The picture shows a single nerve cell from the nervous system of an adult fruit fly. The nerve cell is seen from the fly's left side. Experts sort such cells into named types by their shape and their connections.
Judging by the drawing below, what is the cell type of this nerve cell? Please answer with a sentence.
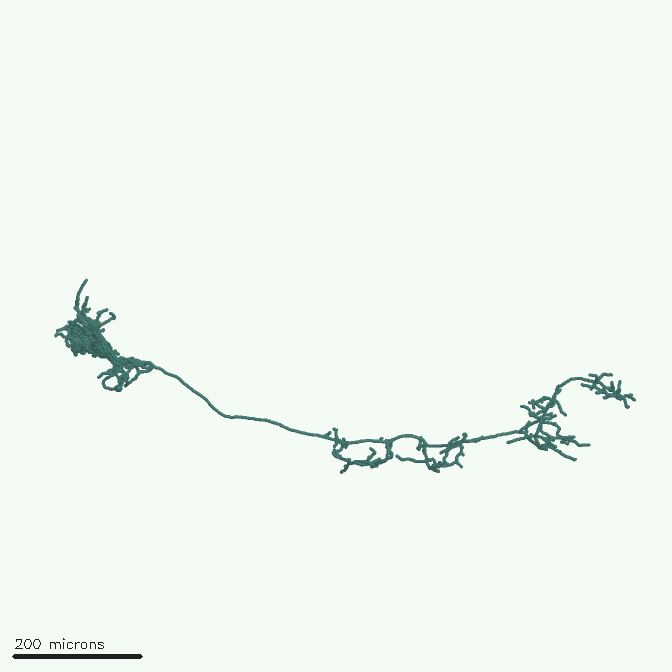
The cell type is DNg68.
